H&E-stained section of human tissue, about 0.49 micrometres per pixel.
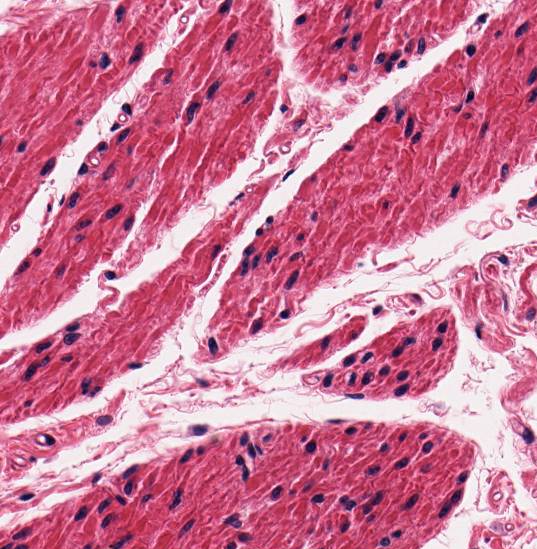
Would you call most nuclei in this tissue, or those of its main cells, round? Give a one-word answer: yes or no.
No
